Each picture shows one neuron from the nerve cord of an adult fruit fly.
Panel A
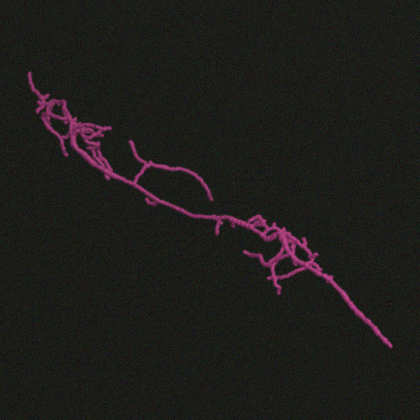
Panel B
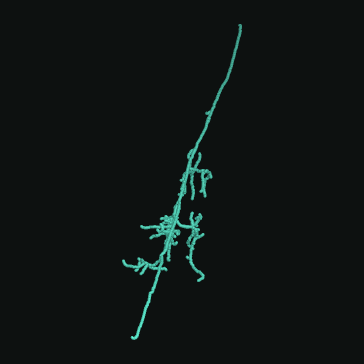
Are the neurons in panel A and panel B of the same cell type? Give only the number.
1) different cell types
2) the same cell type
1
